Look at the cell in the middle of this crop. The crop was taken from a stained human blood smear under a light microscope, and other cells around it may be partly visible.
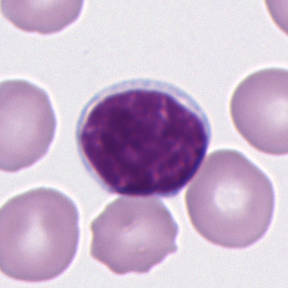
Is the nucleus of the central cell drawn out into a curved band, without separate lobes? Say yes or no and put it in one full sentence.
No, it is a compact round or oval mass that the nucleus forms.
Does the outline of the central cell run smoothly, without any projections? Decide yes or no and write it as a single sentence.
Yes, the cell's outline is smooth, without projections.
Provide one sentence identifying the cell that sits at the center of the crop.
Where the crop is centred, there is a lymphocyte.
